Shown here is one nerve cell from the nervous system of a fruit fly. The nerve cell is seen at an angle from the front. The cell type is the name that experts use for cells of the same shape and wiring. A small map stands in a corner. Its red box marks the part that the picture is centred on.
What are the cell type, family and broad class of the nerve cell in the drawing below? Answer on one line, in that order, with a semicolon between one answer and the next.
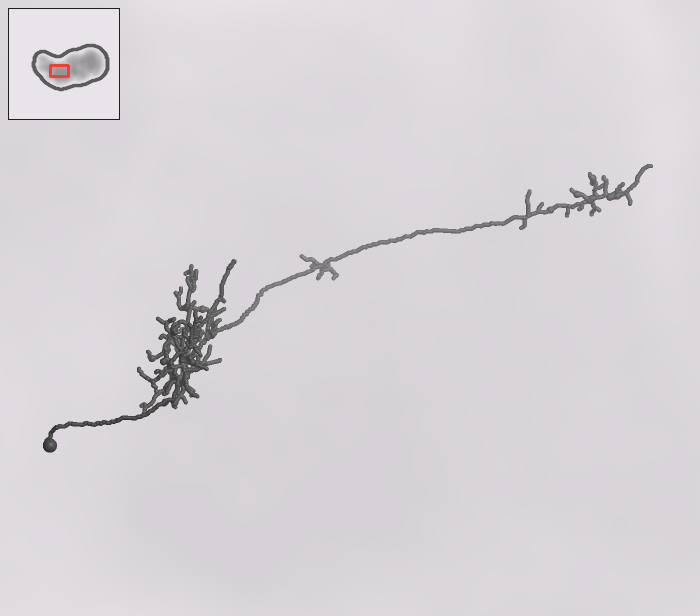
TmY10; TmY; optic-lobe intrinsic neuron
